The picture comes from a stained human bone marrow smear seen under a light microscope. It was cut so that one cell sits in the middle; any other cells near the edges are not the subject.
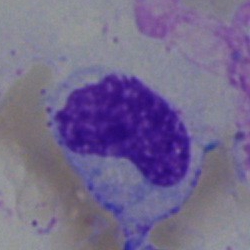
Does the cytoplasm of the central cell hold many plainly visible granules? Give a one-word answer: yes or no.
No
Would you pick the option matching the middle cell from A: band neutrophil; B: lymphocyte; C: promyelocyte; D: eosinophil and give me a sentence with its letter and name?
The correct identification, given in option A, is that the central cell is a band neutrophil.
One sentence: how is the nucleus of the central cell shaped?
What stands out is a nucleus forming one compact round, oval or kidney-shaped mass.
